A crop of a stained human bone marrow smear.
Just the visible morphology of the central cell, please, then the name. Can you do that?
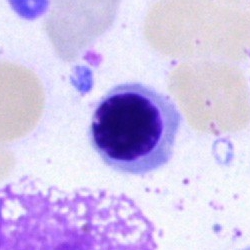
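Here the nucleus is set off-centre, toward the cell's left side. Its chromatin is dense and a very dark purple, and no nucleoli can be made out. The cytoplasm is free of granules. This is an erythroblast.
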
